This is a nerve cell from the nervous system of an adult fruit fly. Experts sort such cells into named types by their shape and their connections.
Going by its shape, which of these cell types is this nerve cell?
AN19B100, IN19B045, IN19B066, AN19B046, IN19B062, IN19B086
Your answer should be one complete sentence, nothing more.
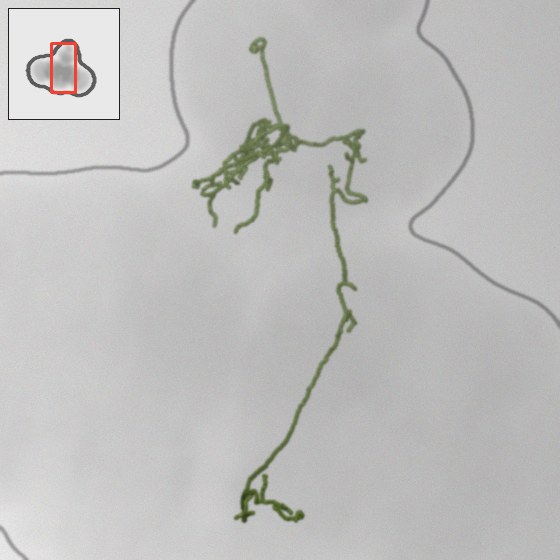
This nerve cell is assigned to the cell type AN19B046.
